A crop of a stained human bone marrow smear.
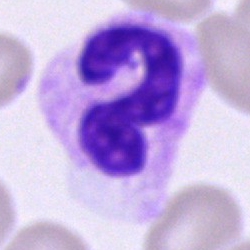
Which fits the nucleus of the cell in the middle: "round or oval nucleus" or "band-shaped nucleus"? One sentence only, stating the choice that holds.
This cell has a nucleus bent into a band, not split into lobes.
